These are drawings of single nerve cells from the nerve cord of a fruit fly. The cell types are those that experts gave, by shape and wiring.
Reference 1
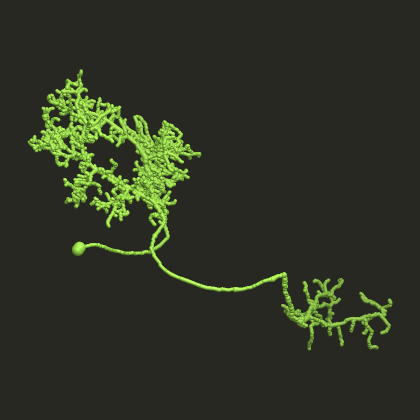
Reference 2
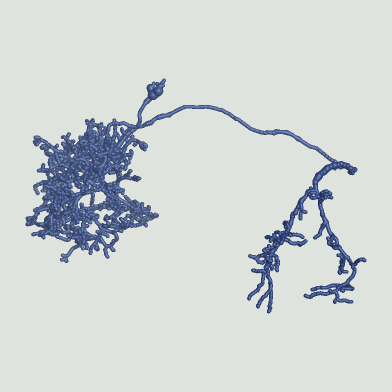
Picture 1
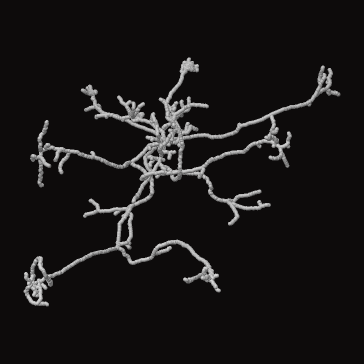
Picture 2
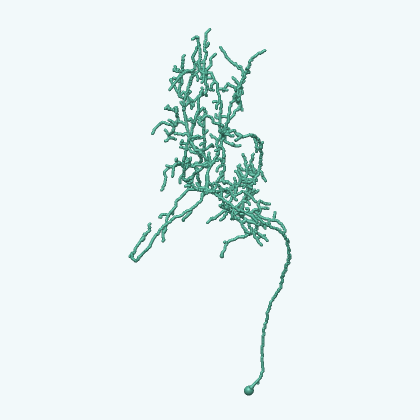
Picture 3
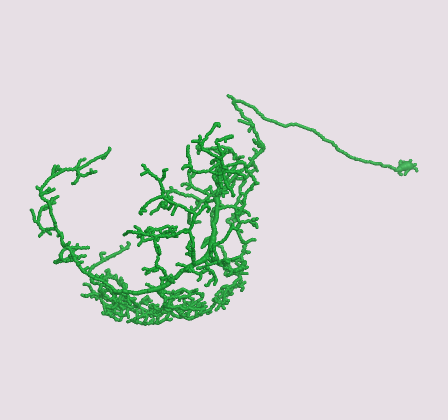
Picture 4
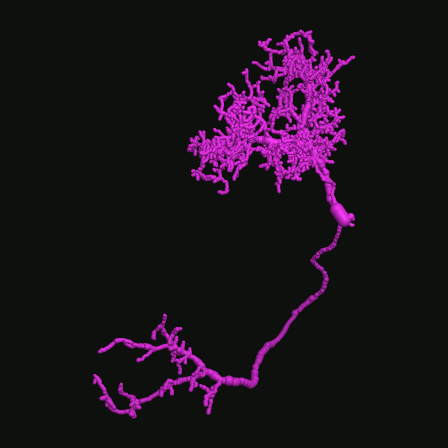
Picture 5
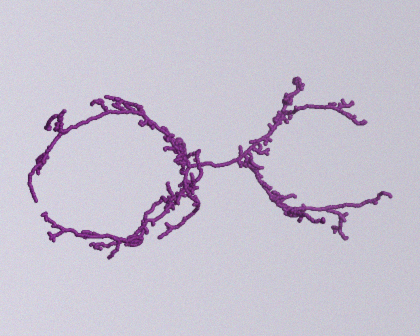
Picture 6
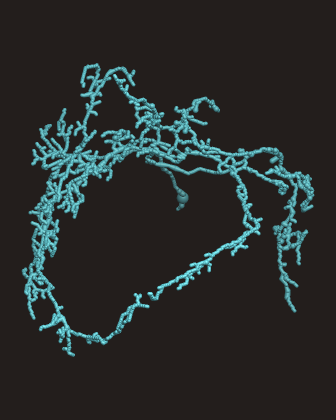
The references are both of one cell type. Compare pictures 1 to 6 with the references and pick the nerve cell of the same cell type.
4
